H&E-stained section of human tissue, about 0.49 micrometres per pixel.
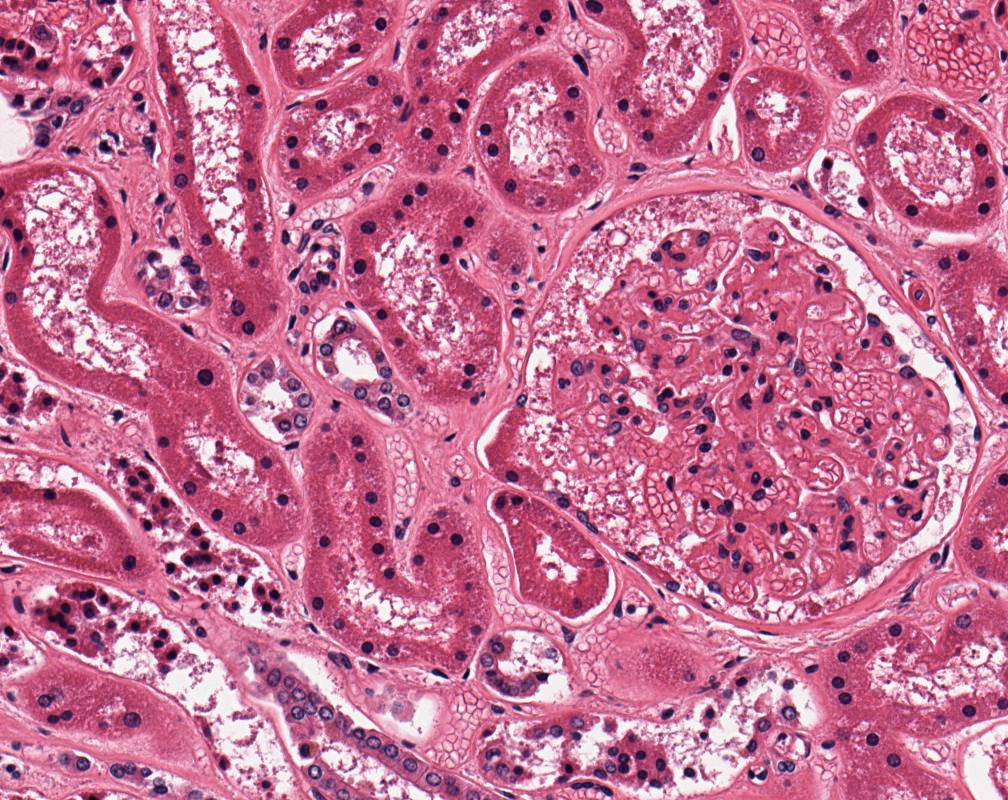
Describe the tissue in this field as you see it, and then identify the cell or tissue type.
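One glomerulus in a thin Bowman's capsule lies right of centre. A narrow clear space separates tuft and capsule. Most of the field is tubules of cuboidal cells with granular pink cytoplasm and round nuclei; many lumens hold pale, bubbly, flocculent pink material. This is renal cortex.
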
